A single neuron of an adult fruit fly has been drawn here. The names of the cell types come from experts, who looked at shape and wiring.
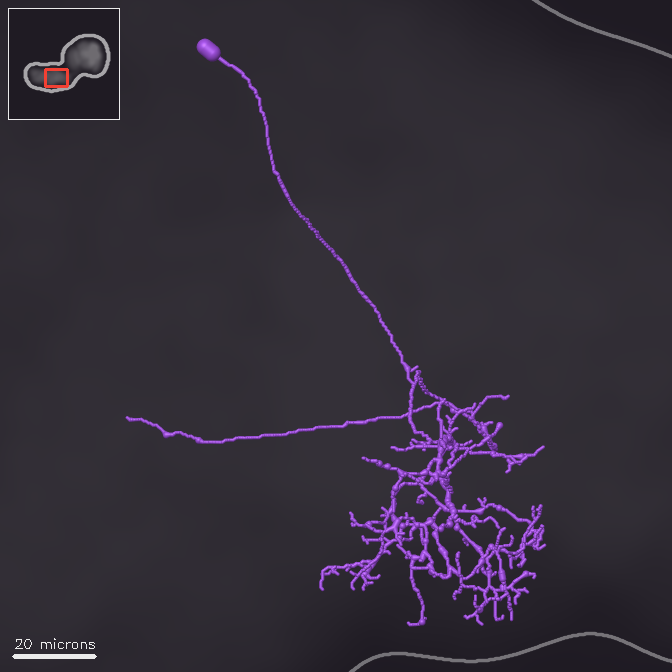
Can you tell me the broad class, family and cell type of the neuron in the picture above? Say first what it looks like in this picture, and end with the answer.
From top to bottom in the picture it spans about 150 microns. The picture shows dozens of branch ends. Its broad class is nerve-cord intrinsic neuron. The family is hemilineage 23B. Its cell type is IN23B047.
